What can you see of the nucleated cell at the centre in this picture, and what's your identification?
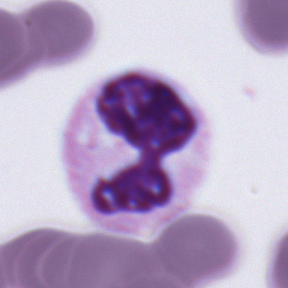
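A roughly round, smooth-edged outline comes first. Inside, the nucleus fills about 50% of the cell's area; its chromatin is dark purple and coarsely clumped, with small paler gaps, and no nucleoli show. The cytoplasm holds only fine, faint pinkish granules, none large or coarse. The cell is a segmented neutrophil.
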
